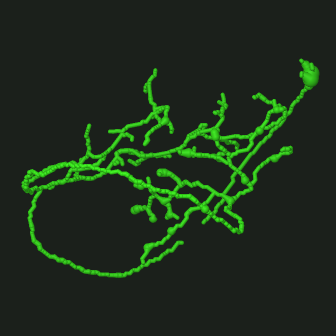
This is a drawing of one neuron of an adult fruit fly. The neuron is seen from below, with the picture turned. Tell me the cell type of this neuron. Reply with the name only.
SMP352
